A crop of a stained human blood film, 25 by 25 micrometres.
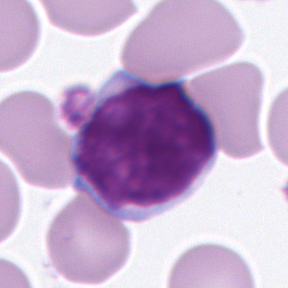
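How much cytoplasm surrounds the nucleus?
Only a narrow pale blue rim, slightly broader at the upper left than on the right side.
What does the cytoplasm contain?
No granules and no vacuoles can be seen in it.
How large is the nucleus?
About 12 by 11 micrometres.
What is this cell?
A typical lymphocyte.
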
